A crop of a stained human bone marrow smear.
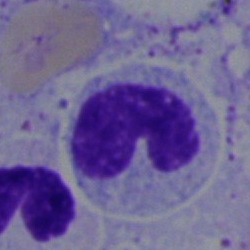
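Band neutrophil, the central cell in this marrow smear. Its nucleus seems deeply indented, the notch opening downward, and I find no nucleoli in it. The cytoplasm appears widest below the nucleus, and I see no coarse granules there.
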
